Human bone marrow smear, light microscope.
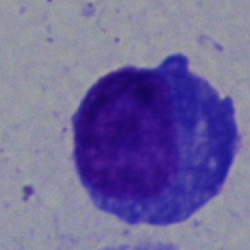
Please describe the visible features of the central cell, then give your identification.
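The outline here is roughly round, I'd say. Its nucleus lies off-centre, toward the left side of the cell. The chromatin stains dense and dark purple. There is also a small rounded bleb projecting from the top edge. This is a plasma cell.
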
